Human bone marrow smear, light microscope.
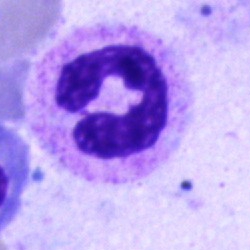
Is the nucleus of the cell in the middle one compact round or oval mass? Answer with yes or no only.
No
